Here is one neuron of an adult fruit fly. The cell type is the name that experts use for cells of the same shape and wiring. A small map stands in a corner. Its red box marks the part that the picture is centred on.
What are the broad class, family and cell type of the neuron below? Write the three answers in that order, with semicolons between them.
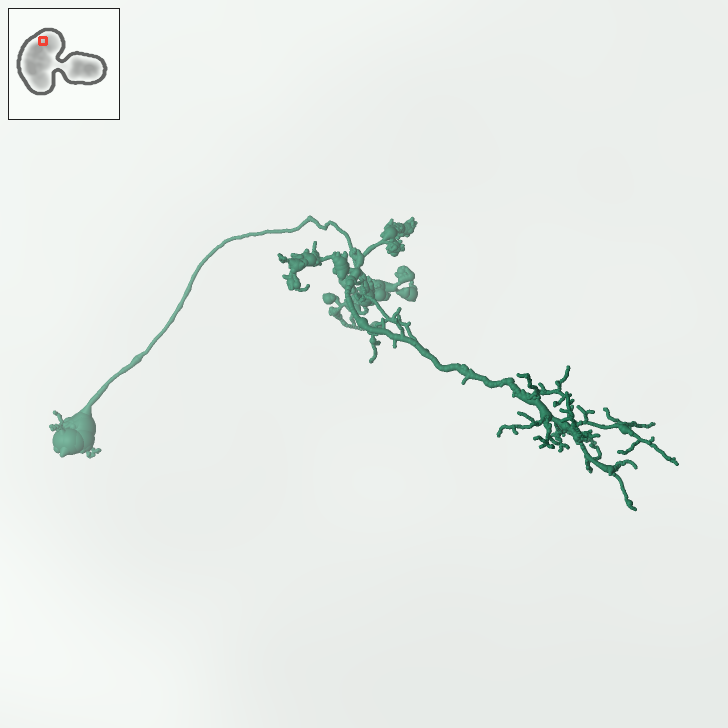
optic-lobe intrinsic neuron; Mi; Mi13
